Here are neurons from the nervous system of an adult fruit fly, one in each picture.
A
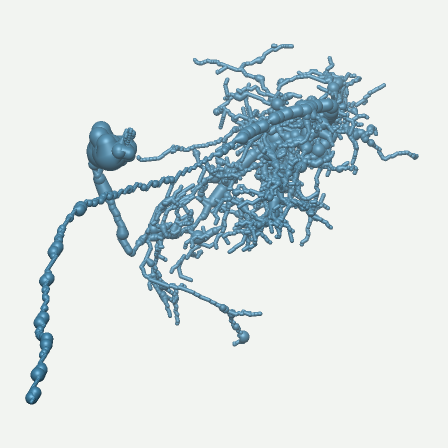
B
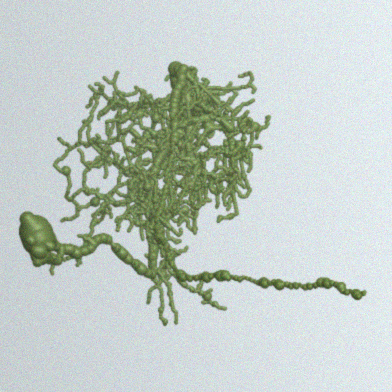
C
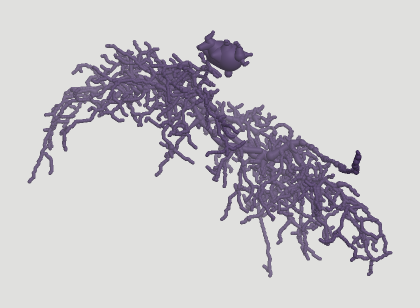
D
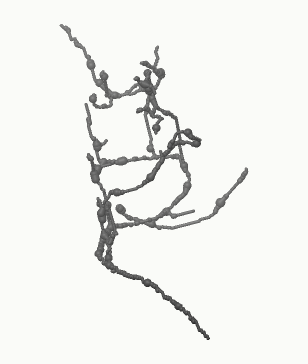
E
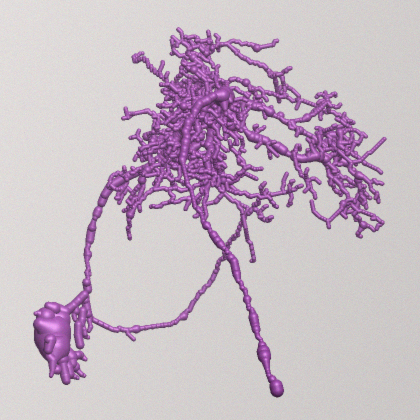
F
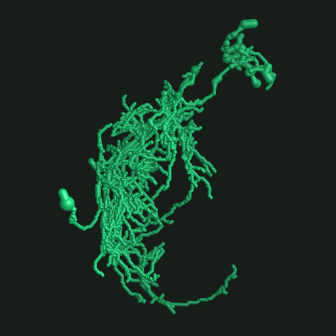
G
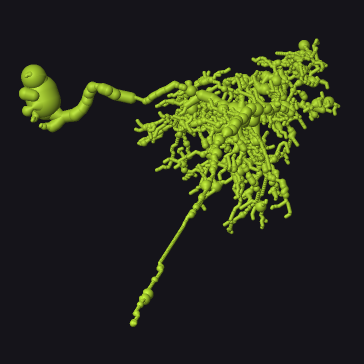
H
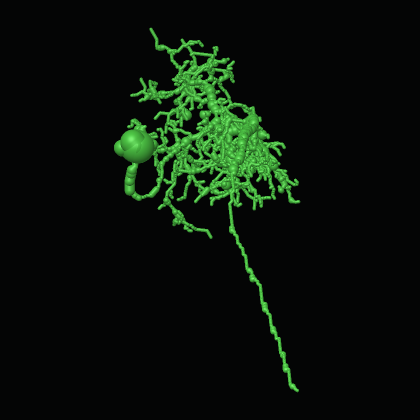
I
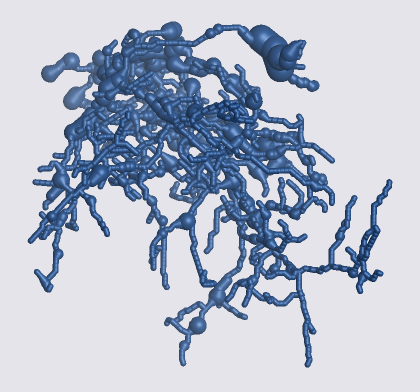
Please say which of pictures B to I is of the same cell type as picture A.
B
